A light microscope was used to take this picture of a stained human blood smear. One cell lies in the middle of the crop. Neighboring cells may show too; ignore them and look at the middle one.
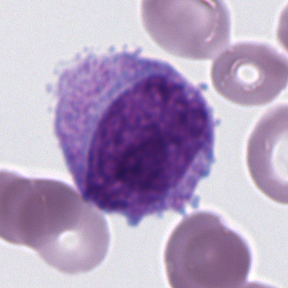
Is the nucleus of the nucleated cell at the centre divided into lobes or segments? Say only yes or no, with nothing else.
No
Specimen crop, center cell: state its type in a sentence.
At the crop's centre, the cell is an atypical promyelocyte.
